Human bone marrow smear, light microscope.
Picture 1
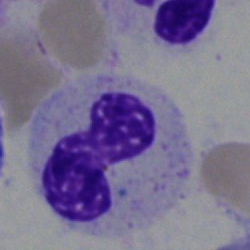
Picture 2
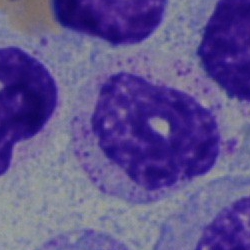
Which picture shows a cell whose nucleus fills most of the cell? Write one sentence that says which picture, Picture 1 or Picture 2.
Scant cytoplasm is found in the cell of picture 2.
